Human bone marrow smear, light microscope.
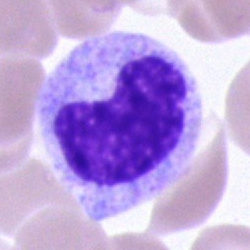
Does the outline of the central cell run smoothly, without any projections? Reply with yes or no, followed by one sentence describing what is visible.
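Yes. The cell outline is roughly round with a smooth edge.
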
